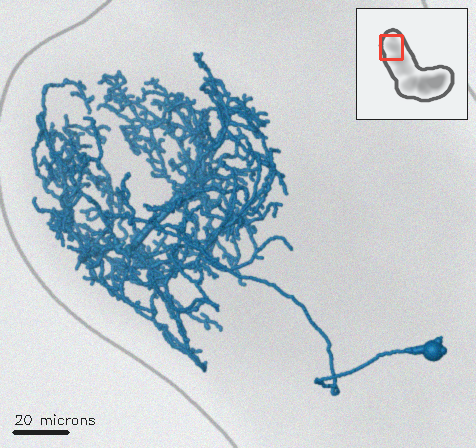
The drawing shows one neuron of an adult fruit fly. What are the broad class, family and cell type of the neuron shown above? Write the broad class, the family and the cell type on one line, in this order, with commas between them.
nerve-cord intrinsic neuron, hemilineage 17A, IN17A007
